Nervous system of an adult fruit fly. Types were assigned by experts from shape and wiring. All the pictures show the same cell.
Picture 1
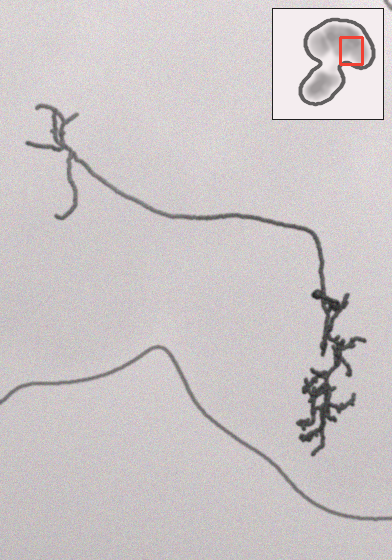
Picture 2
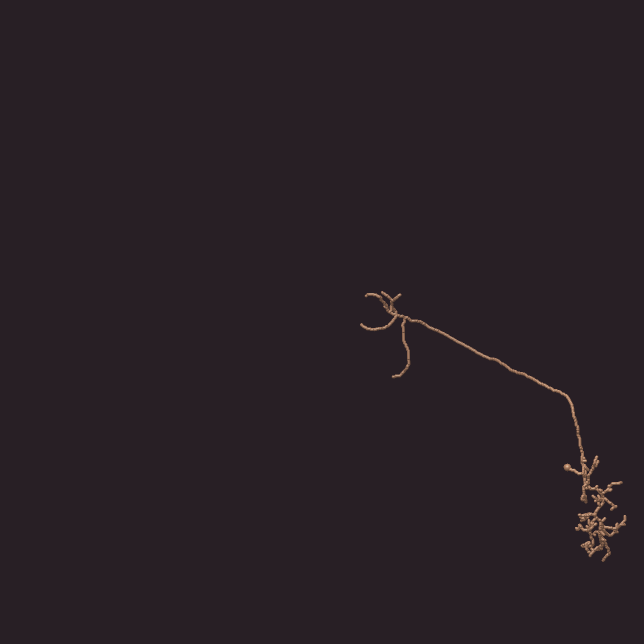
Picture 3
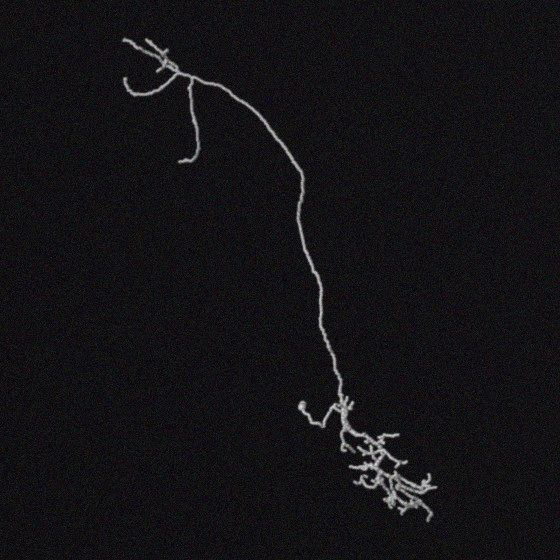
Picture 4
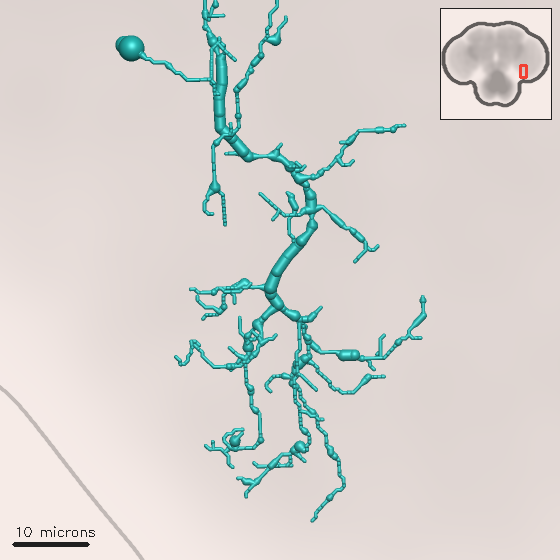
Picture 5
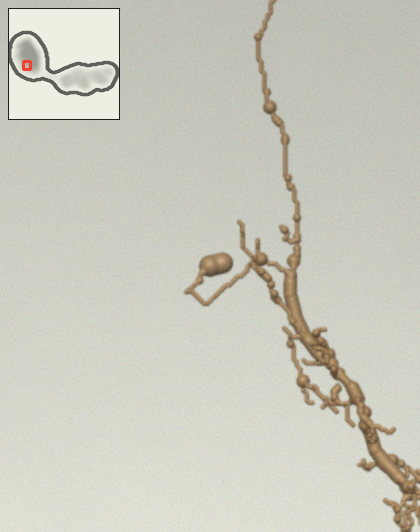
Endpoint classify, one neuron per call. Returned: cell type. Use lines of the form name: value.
cell type: MeVP7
